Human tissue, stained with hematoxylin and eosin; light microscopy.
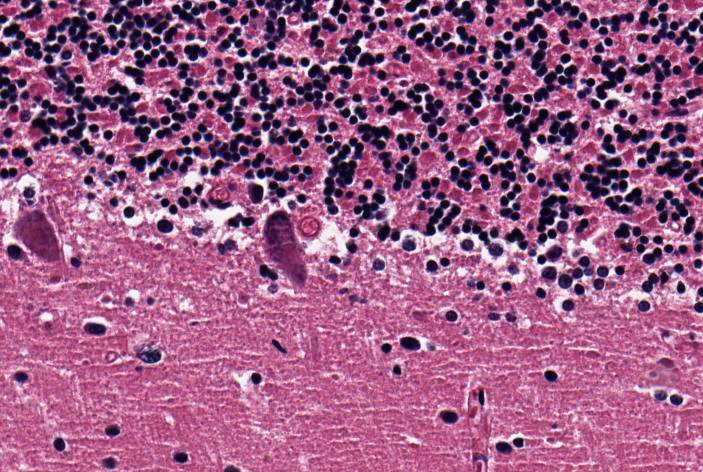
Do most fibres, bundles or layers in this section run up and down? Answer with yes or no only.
No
